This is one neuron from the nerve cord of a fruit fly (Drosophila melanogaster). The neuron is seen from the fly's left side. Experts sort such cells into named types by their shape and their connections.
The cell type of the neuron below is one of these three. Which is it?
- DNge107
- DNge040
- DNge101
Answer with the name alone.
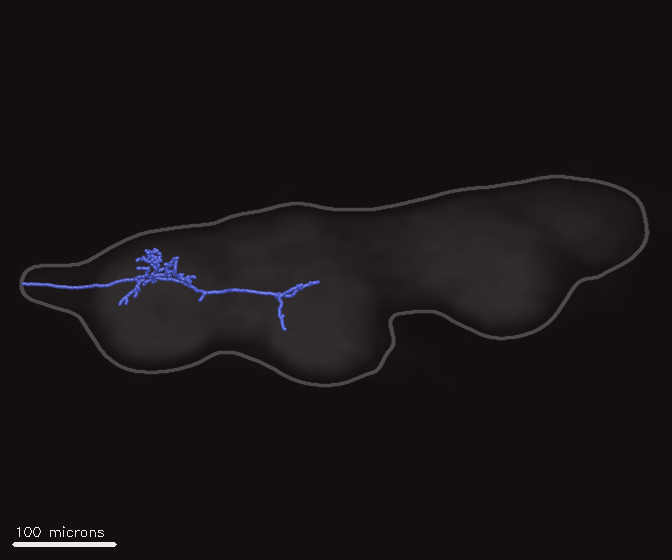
DNge101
